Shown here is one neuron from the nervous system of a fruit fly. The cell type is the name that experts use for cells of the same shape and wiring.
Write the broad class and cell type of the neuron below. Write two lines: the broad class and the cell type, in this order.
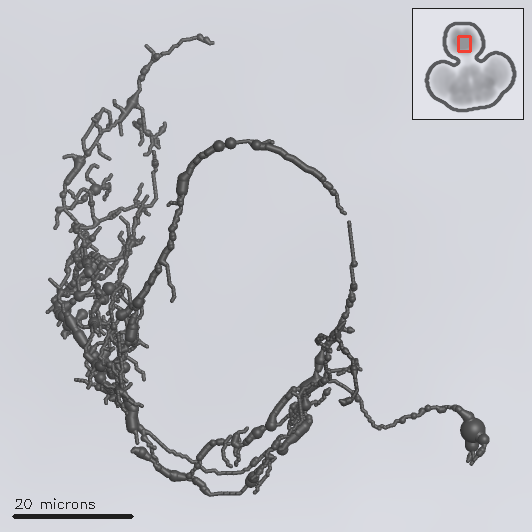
nerve-cord intrinsic neuron
INXXX386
